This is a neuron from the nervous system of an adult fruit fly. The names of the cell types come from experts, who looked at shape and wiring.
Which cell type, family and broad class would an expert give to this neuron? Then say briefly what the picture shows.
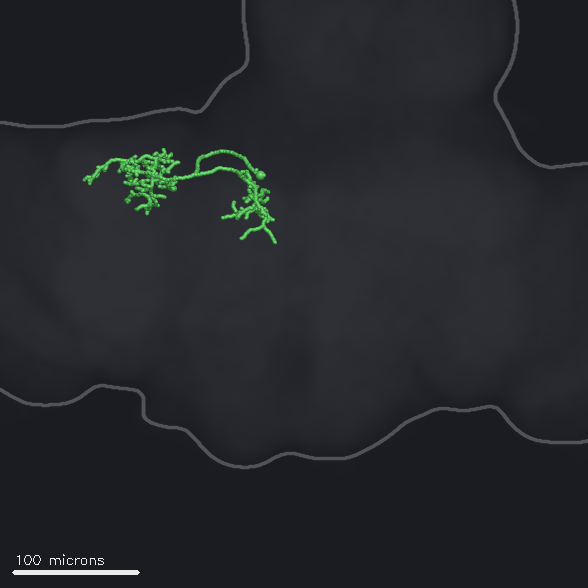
It is of cell type CB1050. Its family is hemilineage SLPpm3. This is a central-brain intrinsic neuron. From left to right in the picture it spans about 160 microns. In this view it is wider than it is tall.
